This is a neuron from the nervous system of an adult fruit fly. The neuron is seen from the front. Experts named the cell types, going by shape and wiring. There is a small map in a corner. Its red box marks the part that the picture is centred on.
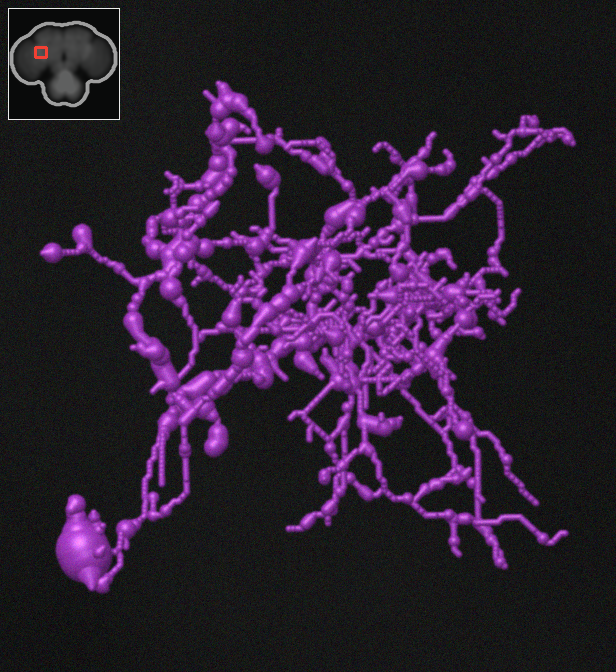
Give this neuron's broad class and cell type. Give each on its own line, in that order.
central-brain intrinsic neuron
CB0800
